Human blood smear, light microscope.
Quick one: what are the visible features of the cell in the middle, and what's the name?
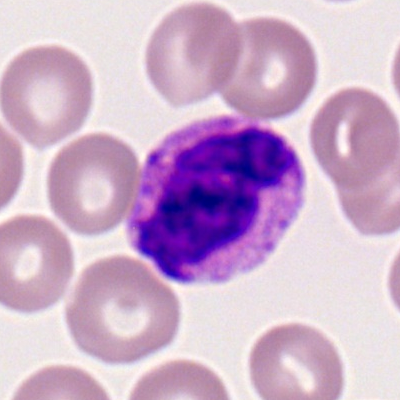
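Visible features: a smooth, roughly oval outline and a single unsegmented nuclear mass filling most of the cell. No distinct nucleoli can be made out within it. Fine pink-purple granules lie scattered through the cytoplasm. This cell is a basophil.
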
